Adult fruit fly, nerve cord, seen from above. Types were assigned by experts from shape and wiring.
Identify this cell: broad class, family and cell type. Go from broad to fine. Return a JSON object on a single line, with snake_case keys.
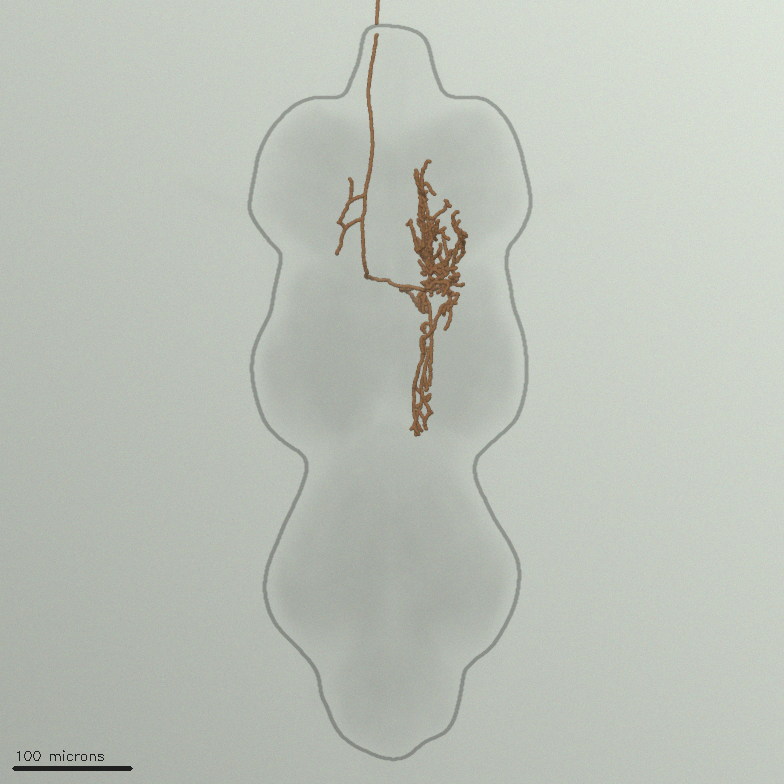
{"broad_class": "ascending neuron", "family": "hemilineage 10B", "cell_type": "AN10B017"}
